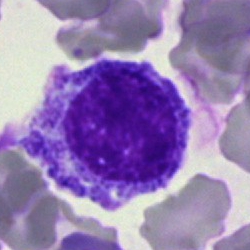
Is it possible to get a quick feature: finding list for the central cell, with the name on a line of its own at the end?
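Cytoplasm: crescent, mainly on the left side
Nucleus: occupies most of the cell
Granules: coarse, dark purple, in the cytoplasm
Outline: roughly round, finely bumpy edge
Name: myelocyte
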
